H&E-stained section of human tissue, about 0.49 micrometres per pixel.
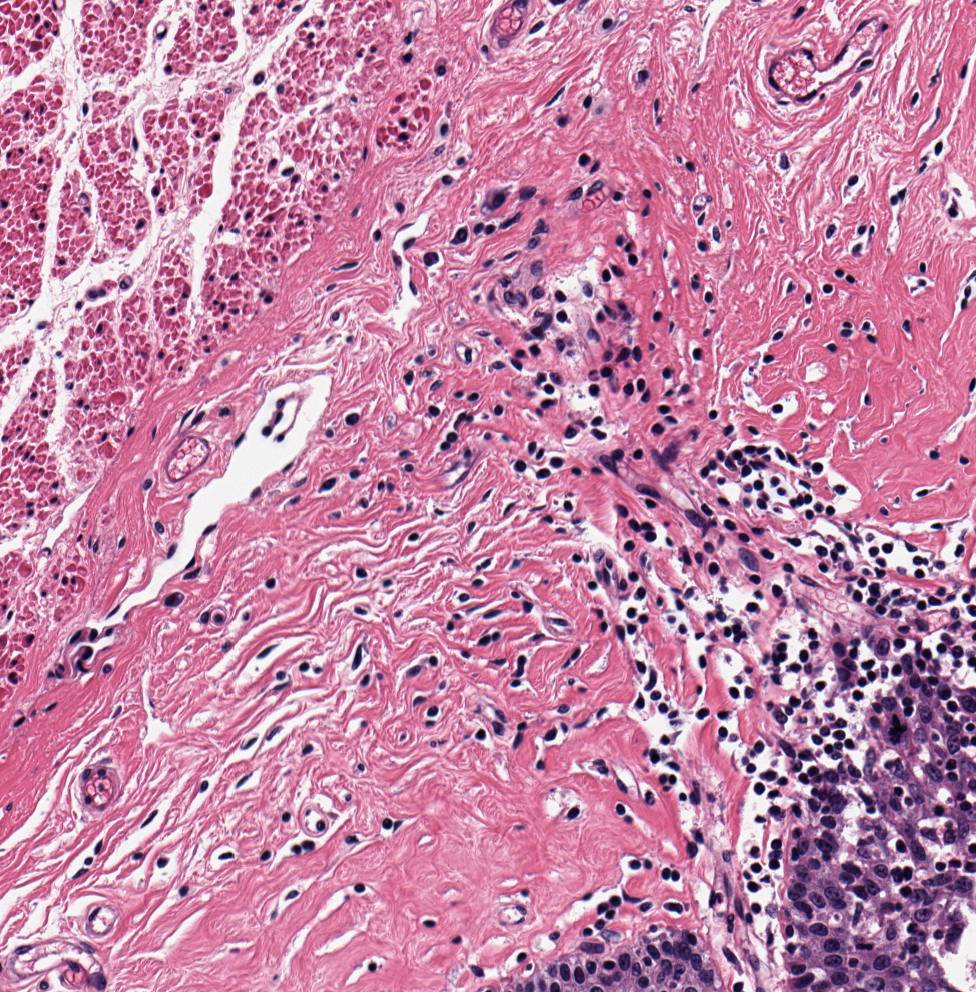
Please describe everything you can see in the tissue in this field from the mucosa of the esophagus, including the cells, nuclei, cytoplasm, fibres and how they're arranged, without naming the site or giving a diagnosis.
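Notice the muscle fibres cut across: pink polygonal profiles in bundles. Most of the field is dense pink collagen with scattered spindle-shaped nuclei. A band of small dark round lymphocytes runs from the centre toward the lower right. Left of centre lies an elongated empty vessel lumen.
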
